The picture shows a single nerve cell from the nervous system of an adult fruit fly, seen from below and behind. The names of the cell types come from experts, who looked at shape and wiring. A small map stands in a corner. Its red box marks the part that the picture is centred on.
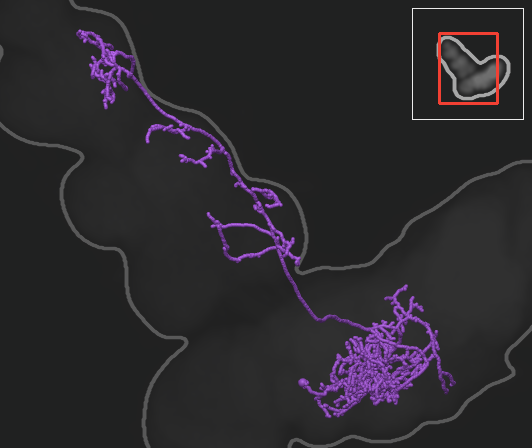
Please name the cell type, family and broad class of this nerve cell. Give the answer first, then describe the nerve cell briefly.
The cell type is DNge038. Its family is DNge. It is a descending neuron. The cell body can be seen at the bottom of the picture. Dozens of branch ends can be seen.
